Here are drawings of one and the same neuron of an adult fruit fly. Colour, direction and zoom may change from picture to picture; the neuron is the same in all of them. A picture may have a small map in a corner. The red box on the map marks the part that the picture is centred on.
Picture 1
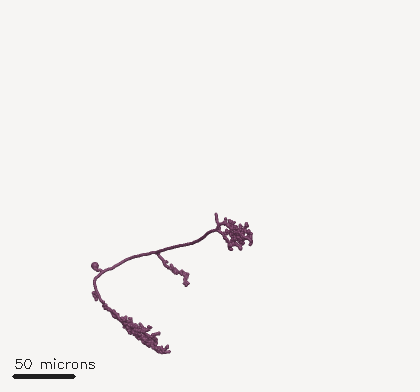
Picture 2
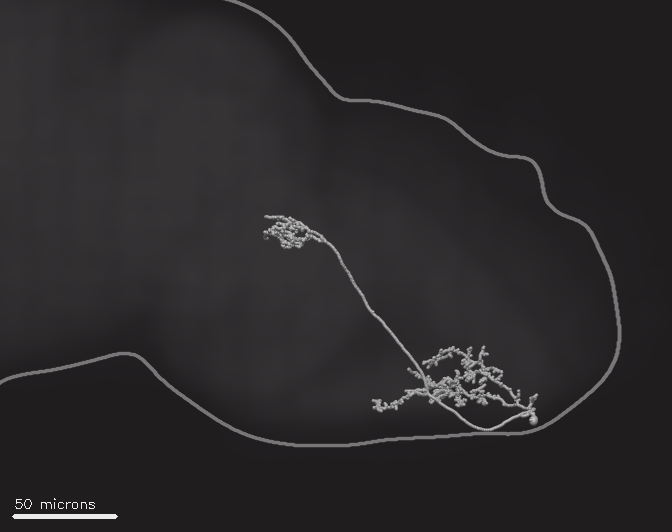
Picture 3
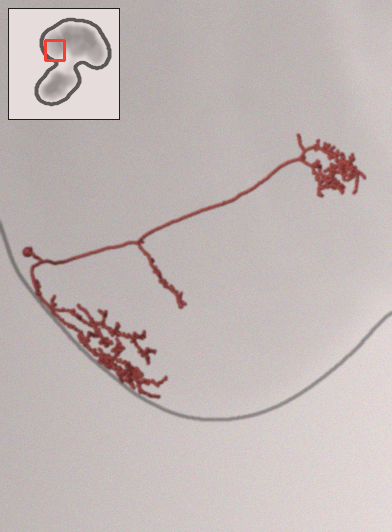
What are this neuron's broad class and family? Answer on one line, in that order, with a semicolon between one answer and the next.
optic-lobe intrinsic neuron; TmY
